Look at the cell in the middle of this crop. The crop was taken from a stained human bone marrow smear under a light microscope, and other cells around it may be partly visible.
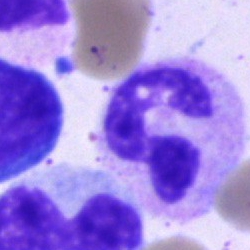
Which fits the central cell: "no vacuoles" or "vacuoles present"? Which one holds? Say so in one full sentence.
This cell has a cytoplasm without any vacuoles.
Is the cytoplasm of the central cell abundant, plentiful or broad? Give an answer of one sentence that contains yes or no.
Yes, the cell has plenty of cytoplasm around its nucleus.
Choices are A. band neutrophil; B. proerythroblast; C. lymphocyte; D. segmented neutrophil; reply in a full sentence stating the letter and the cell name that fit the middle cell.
Well, the cell in the middle is a segmented neutrophil, making option D right.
